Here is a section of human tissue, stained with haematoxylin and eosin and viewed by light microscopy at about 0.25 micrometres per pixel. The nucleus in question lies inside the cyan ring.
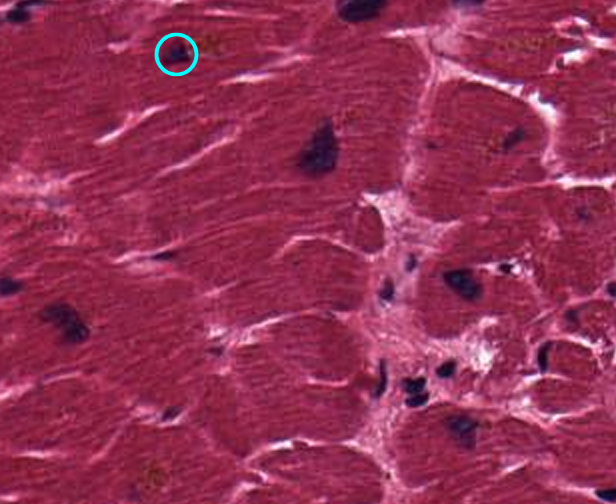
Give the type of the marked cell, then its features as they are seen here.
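Cardiomyocyte. The nucleus is small, compact and dark, with an angular, roughly triangular outline, clearly smaller than the larger oval nuclei elsewhere in the field. The cytoplasm is plentiful, deep pink, and shows fine streaks running along the length of the cell. The cell lies among long fibres that run side by side in roughly the same direction, separated from one another by thin pale clefts.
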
